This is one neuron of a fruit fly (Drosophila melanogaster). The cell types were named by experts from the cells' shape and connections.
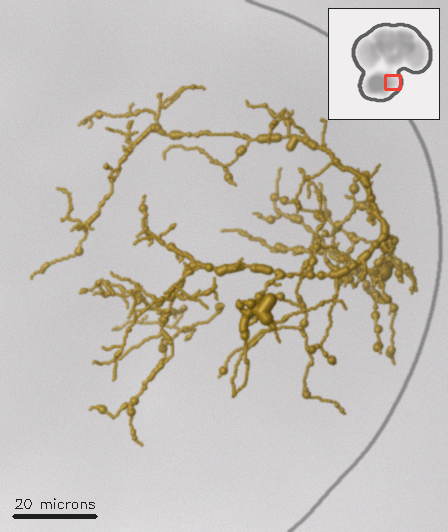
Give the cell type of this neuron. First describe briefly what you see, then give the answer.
Its cell body lies in the middle of the picture. By the scale bar it is about 95 microns wide in this view. Dozens of branch ends can be seen. This is a nerve-cord intrinsic neuron. The cell type is IN13A049.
